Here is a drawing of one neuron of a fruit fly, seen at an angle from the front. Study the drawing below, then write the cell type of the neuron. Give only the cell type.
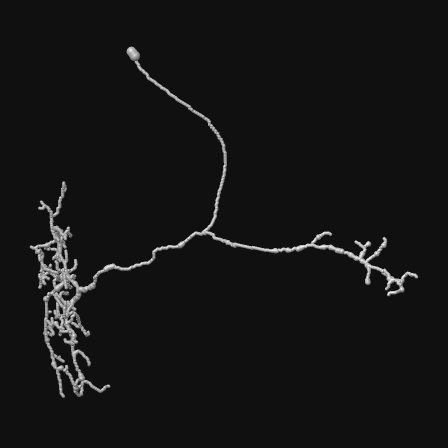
LC22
